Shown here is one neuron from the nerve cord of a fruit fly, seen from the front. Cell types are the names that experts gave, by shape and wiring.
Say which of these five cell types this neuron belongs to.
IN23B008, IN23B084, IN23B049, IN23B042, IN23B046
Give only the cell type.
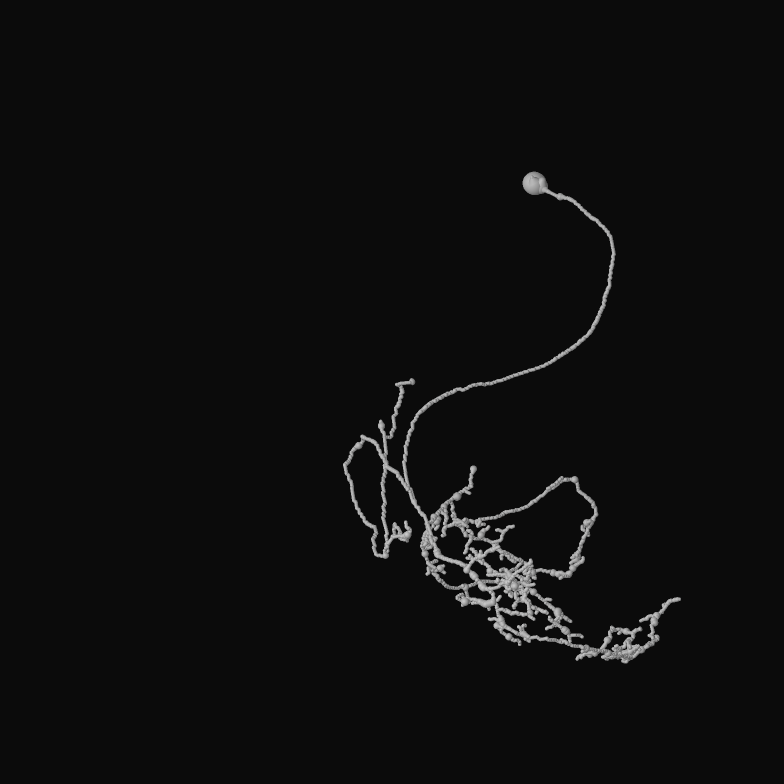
IN23B049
